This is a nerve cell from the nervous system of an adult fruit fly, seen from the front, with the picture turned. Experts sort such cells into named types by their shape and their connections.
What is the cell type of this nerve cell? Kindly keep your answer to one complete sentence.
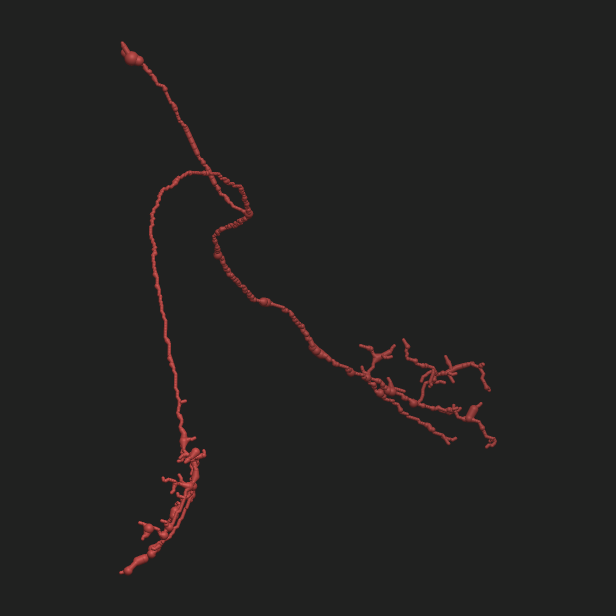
With respect to cell type, this nerve cell is LC10c-2.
